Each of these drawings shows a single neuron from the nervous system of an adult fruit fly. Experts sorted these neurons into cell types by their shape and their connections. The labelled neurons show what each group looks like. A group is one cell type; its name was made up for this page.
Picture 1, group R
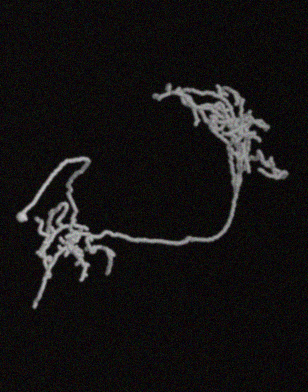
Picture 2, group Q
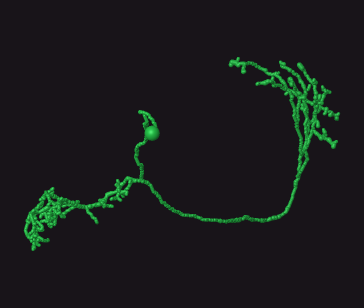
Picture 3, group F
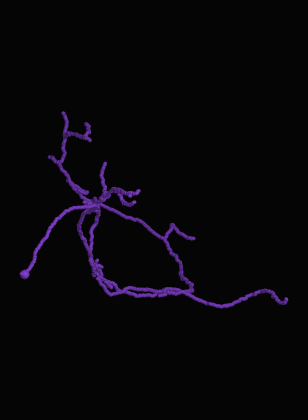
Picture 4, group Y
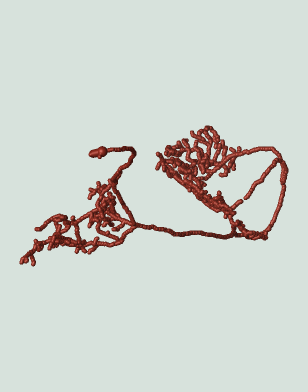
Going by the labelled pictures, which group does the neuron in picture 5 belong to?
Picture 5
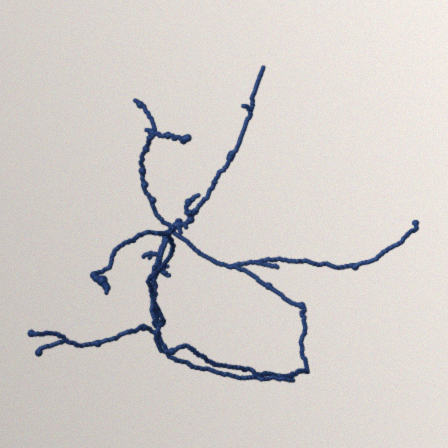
group F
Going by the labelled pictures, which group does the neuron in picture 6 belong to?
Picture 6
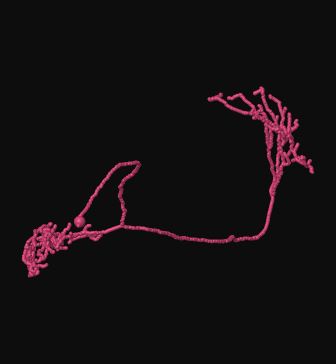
group Q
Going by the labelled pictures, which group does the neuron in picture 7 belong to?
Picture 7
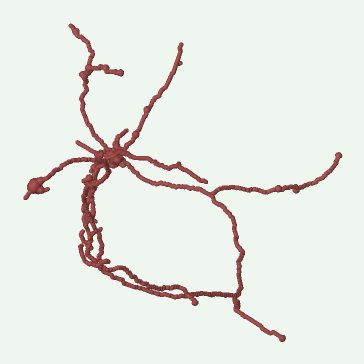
group F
